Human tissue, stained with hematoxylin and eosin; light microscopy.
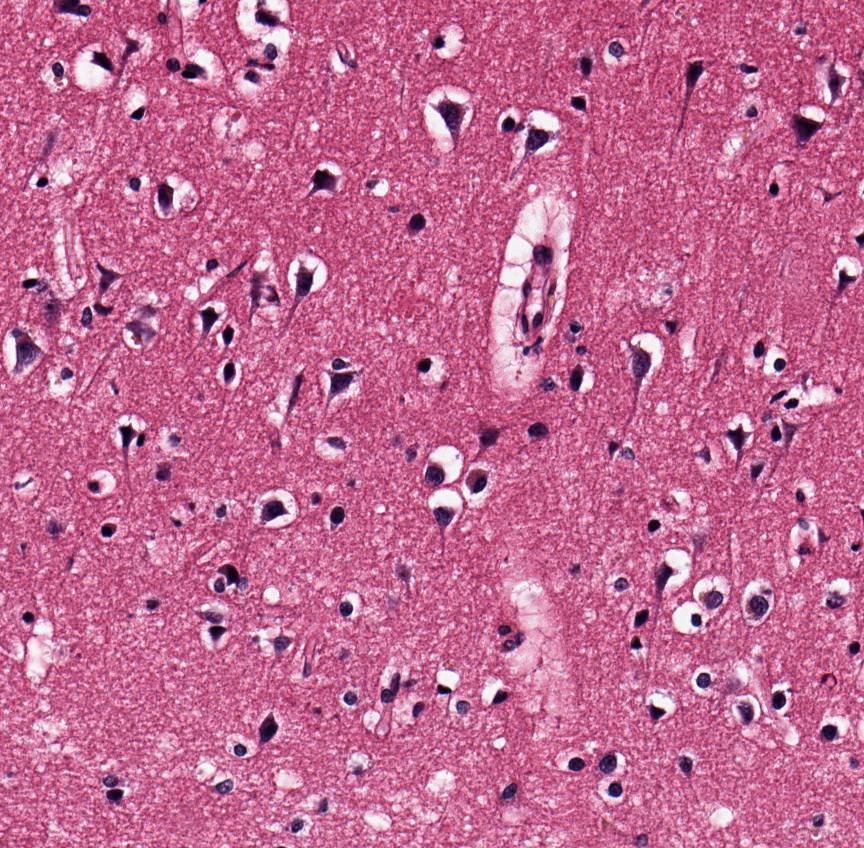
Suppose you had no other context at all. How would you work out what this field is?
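The structure mainly shown is cerebral cortex. Between the cells lies a finely granular, faintly fibrillar pink matrix, not collagen bundles.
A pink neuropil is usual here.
Many smaller cells with small, round, dark nuclei and little visible cytoplasm sit between the neurons.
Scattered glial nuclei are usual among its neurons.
A longitudinally cut vessel in the upper centre has a wide clear space around it; a fainter second vessel lies below, in the lower centre.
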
